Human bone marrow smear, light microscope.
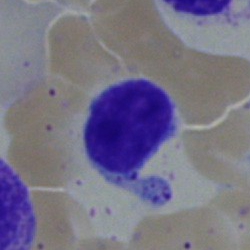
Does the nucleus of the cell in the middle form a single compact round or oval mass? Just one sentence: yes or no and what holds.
Yes, within this cell the nucleus forms one compact mass that is round or oval.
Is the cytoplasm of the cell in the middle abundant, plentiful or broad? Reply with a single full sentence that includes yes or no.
No, the cell does not have plenty of cytoplasm; its nucleus fills most of it.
